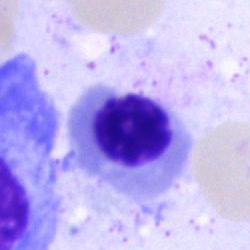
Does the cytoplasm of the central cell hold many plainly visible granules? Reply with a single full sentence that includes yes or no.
No, granules are not seen anywhere in its cytoplasm.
